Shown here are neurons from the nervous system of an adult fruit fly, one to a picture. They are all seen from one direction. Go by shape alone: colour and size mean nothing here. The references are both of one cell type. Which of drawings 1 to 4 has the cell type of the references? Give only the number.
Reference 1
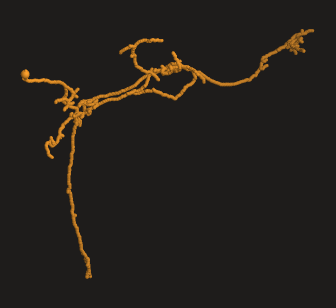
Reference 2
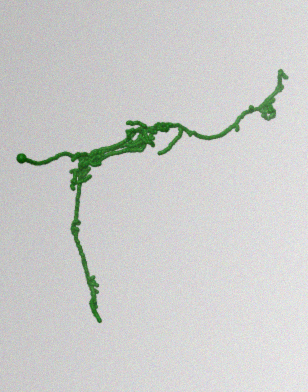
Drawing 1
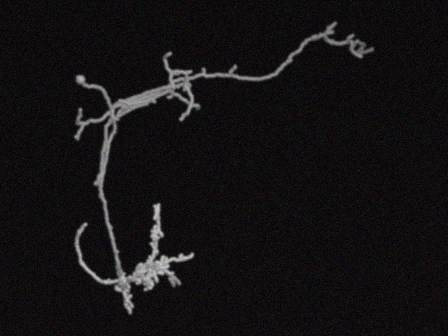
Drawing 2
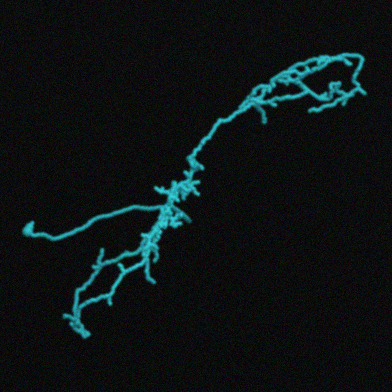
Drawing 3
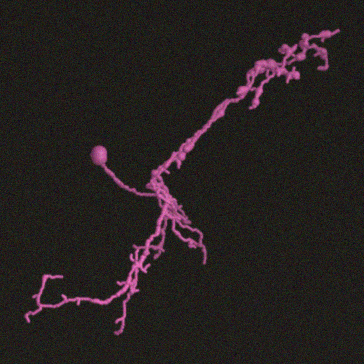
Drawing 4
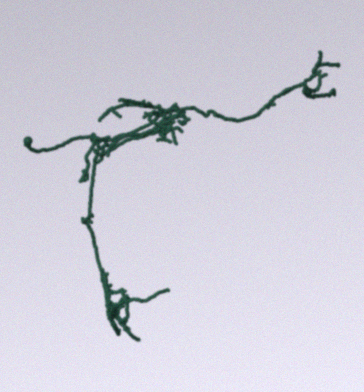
4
